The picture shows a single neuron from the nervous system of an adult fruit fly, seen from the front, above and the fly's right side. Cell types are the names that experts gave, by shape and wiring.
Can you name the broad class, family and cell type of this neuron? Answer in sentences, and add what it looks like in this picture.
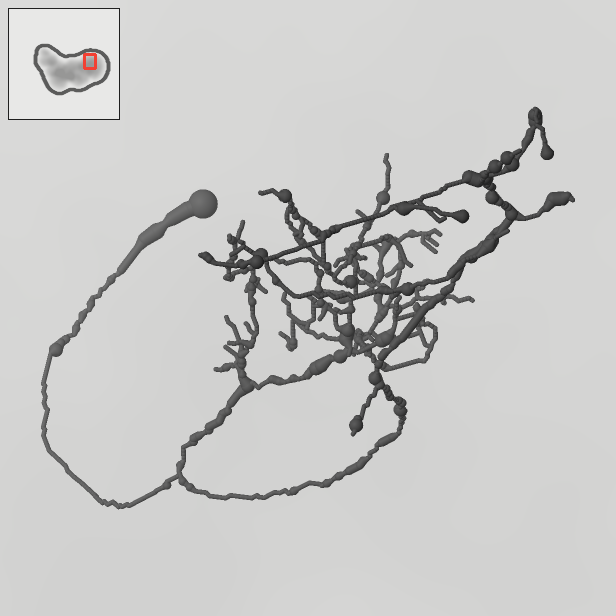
This is a central-brain intrinsic neuron. Its family is hemilineage VLPp&l1_anterior. Its cell type is LHPV2c4. Dozens of branch ends can be seen. As drawn here it is wider than it is tall.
